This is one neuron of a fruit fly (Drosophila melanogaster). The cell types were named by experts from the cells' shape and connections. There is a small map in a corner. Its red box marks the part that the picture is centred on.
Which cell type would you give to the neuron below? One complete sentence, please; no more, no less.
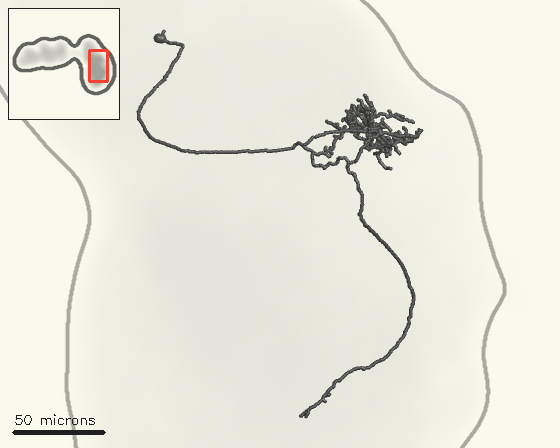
This neuron is recognized as the cell type PRW013.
